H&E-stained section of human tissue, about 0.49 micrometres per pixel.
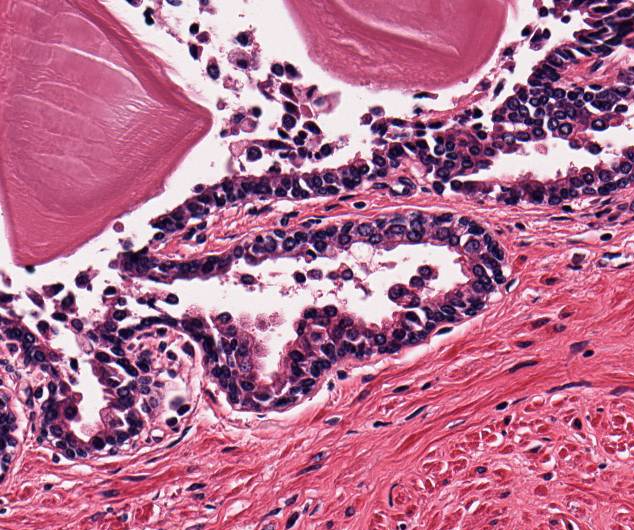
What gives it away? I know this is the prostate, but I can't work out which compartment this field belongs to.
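The field shows a prostatic gland. First, outline: the central gland is elongated along a roughly horizontal axis, with an irregular, folded border.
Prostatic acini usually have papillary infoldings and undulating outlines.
Second, contents: two large, homogeneous, glassy pink bodies lie in the empty space along the top edge, at top left and top centre.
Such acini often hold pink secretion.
Third, lining: round, darkly stained nuclei with scant pale cytoplasm. Loose dark-nucleated cells also float in the upper white space.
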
